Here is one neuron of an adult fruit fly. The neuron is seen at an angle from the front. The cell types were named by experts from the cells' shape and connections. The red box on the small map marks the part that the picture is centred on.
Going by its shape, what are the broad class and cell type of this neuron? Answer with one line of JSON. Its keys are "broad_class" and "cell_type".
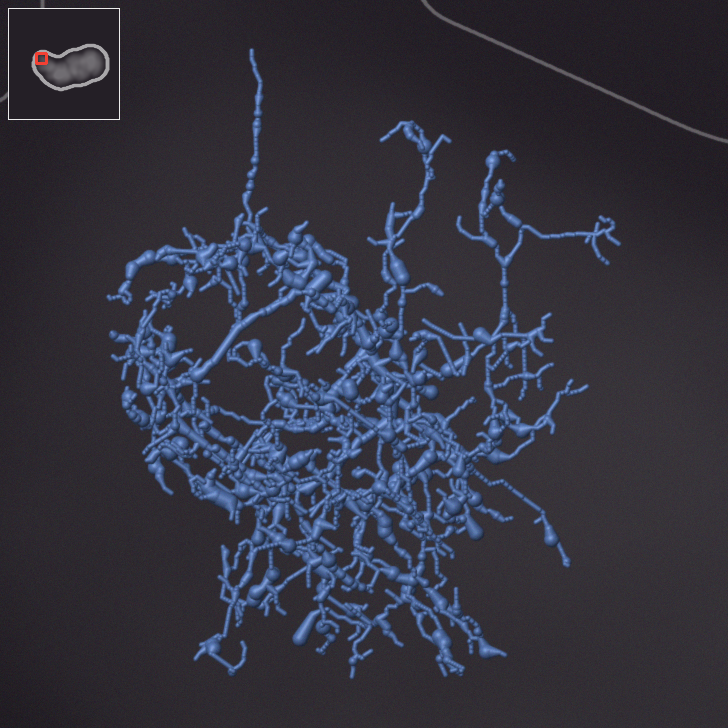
{"broad_class": "nerve-cord intrinsic neuron", "cell_type": "INXXX328"}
